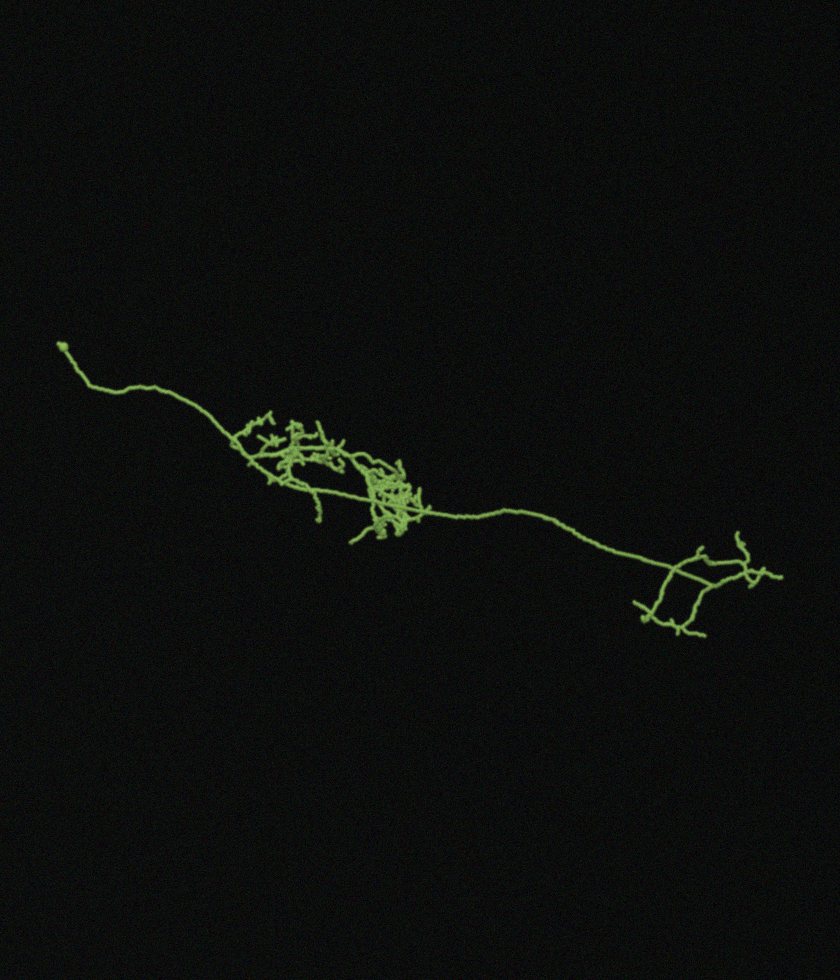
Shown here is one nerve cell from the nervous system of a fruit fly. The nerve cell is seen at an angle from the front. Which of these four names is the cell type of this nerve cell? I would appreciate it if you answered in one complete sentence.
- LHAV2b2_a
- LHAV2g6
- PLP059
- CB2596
The nerve cell here is of the cell type PLP059.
